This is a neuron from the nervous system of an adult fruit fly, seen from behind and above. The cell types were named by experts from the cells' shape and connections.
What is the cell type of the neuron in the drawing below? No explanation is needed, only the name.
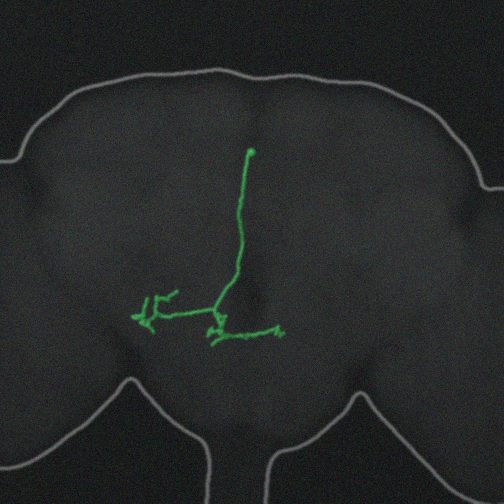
WED103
